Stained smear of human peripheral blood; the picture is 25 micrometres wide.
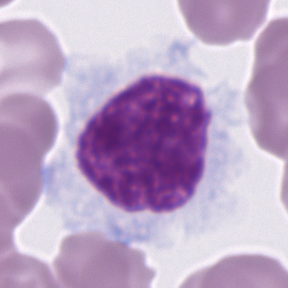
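Hairy cell, whose abundant cytoplasm forms a wide rim on every side of the nucleus. This cytoplasm is very pale blue and shows no distinct purple or red granules. No nucleolus can be seen in the nucleus.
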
